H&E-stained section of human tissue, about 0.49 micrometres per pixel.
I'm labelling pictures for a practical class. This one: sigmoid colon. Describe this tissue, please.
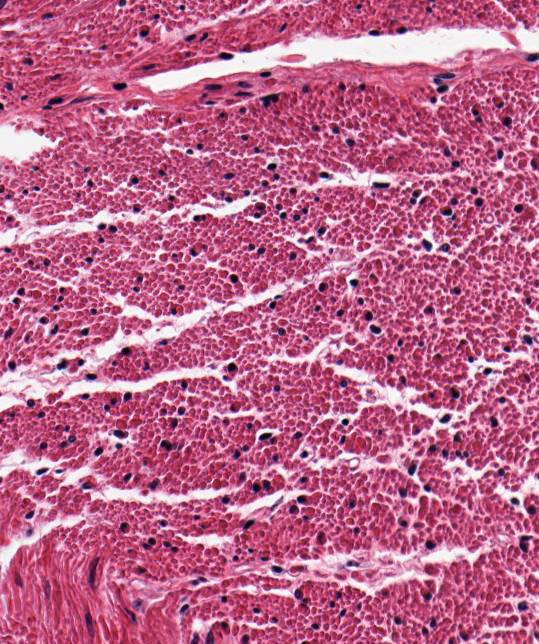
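Muscle cut in cross-section occupies most of the field as tightly packed, small, round-to-polygonal pink profiles. In the bottom-left corner the fibres are cut lengthwise and carry elongated spindle-shaped nuclei. Small, round, dark nuclei lie singly in only a minority of the cross-cut profiles. Connective tissue between the muscle bundles is scanty, reduced to thin wisps along the clefts.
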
